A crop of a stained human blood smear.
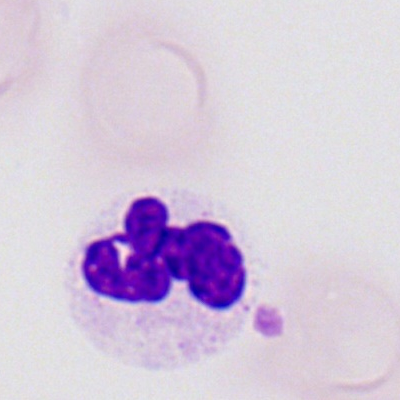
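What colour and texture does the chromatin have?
Dark purple and coarsely clumped.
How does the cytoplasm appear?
Plentiful and pale pinkish-lilac, holding fine, faint lilac granules.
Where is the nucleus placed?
In the upper part of the cell.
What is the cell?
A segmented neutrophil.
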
